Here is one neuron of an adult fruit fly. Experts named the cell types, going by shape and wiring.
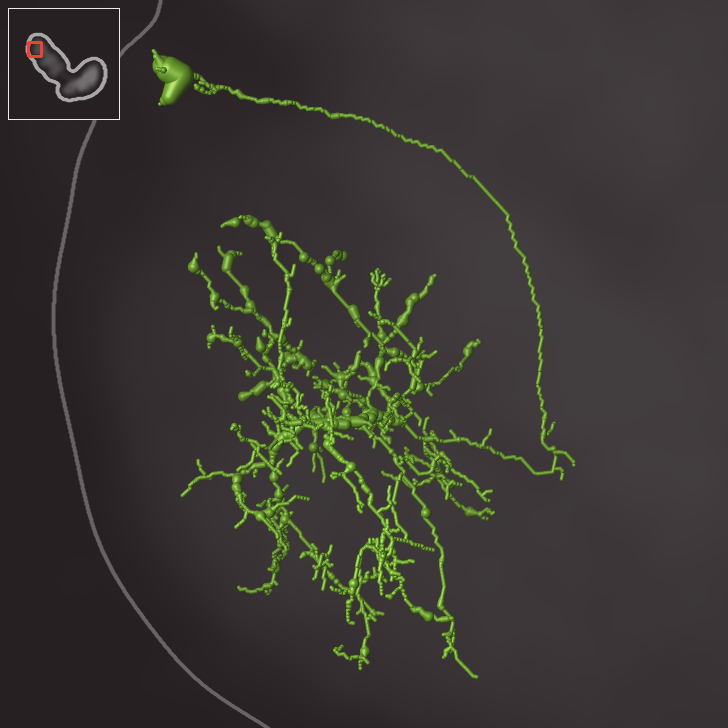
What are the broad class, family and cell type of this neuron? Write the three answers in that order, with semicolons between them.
nerve-cord intrinsic neuron; hemilineage 21A; IN21A044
